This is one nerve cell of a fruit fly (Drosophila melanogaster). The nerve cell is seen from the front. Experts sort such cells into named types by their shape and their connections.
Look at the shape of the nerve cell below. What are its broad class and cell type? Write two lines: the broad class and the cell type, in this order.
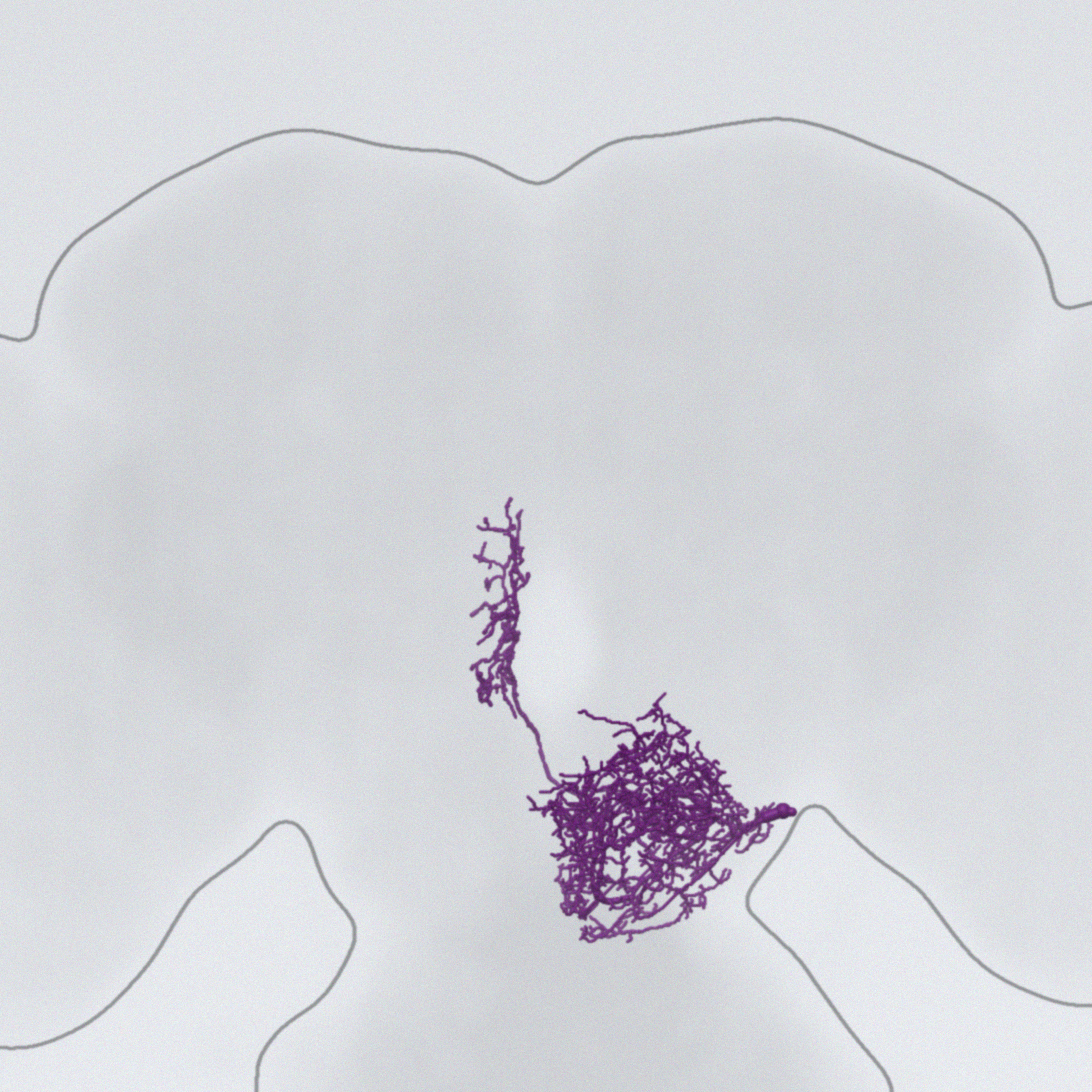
central-brain intrinsic neuron
GNG107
